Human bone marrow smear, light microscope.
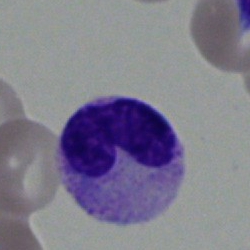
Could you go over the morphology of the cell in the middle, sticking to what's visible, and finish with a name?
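Taking each feature in turn: first, the nucleus is kidney-shaped, its indentation facing downward, and it fills the upper part of the cell. Next, the chromatin is dark purple and coarsely clumped. Last, the cytoplasm holds fine purple granules. The cell is a band neutrophil.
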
